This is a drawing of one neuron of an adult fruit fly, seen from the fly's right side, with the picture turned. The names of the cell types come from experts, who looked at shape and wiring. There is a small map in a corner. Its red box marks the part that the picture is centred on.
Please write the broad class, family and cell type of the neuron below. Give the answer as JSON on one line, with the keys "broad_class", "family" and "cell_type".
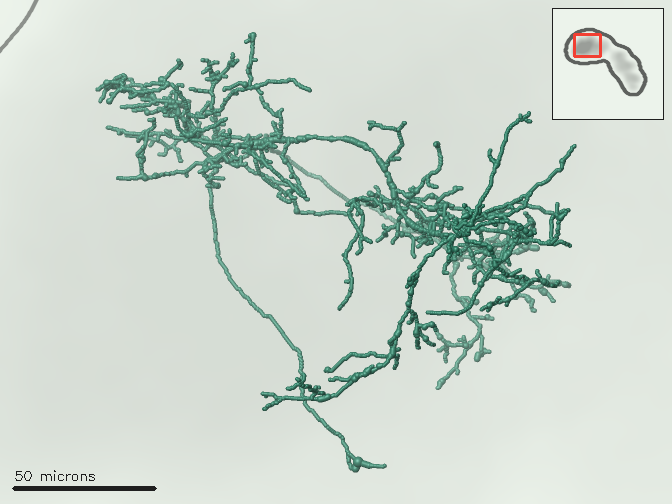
{"broad_class": "central-brain intrinsic neuron", "family": "hemilineage DM5_central", "cell_type": "PS233"}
